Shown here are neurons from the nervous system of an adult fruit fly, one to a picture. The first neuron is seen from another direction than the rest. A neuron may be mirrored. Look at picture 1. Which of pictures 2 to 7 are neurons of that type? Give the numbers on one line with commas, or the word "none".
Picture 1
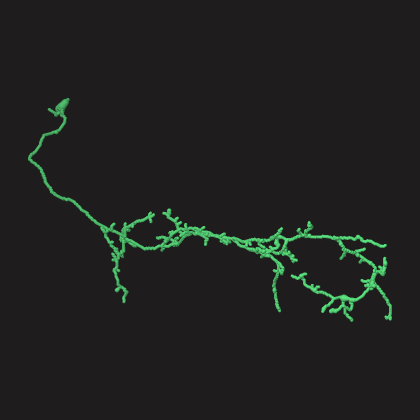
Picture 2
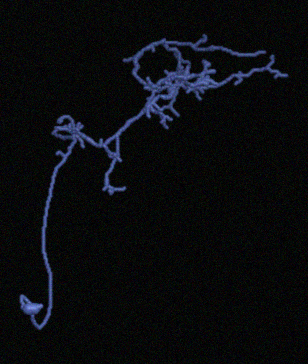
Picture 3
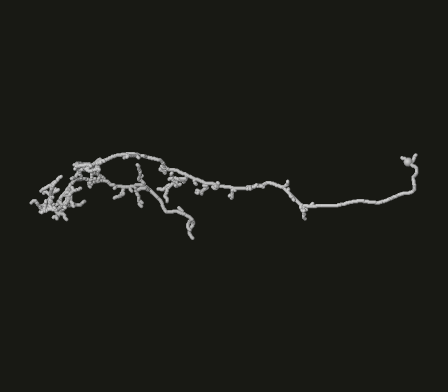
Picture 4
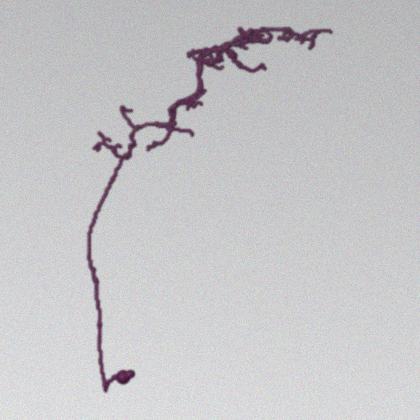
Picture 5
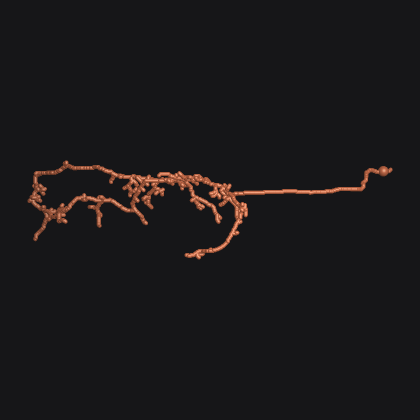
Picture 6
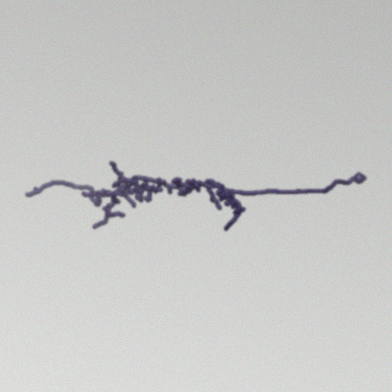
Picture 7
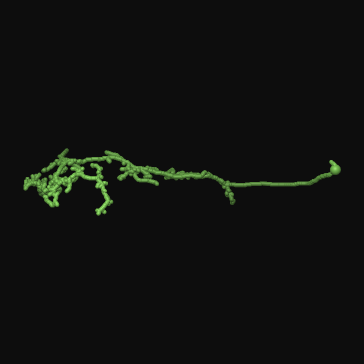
5, 6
